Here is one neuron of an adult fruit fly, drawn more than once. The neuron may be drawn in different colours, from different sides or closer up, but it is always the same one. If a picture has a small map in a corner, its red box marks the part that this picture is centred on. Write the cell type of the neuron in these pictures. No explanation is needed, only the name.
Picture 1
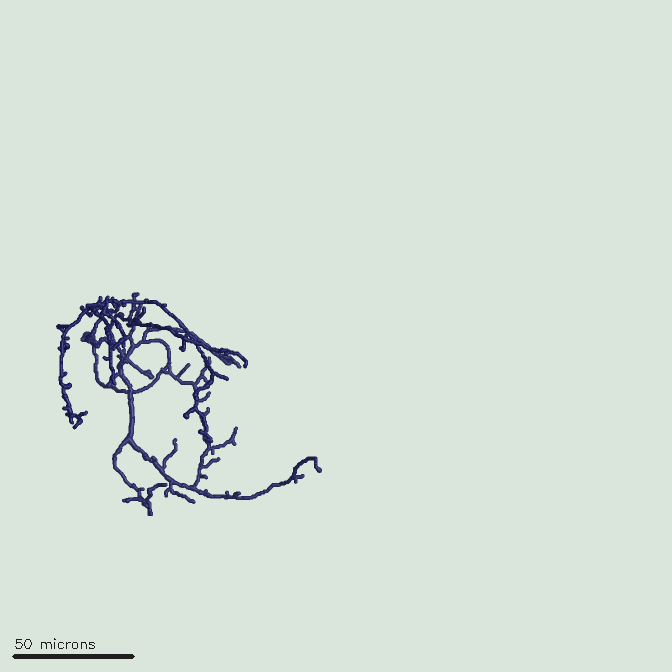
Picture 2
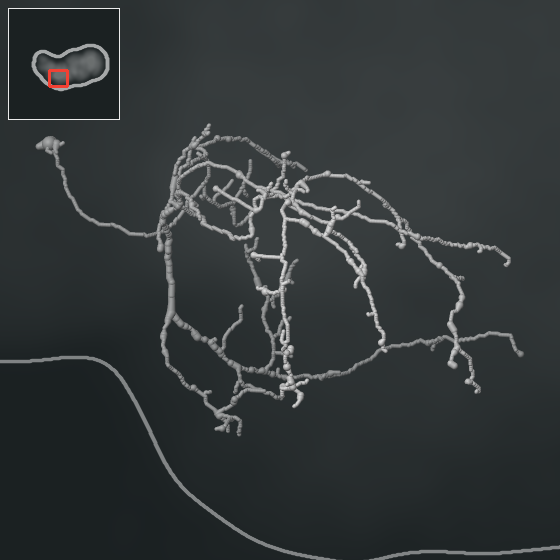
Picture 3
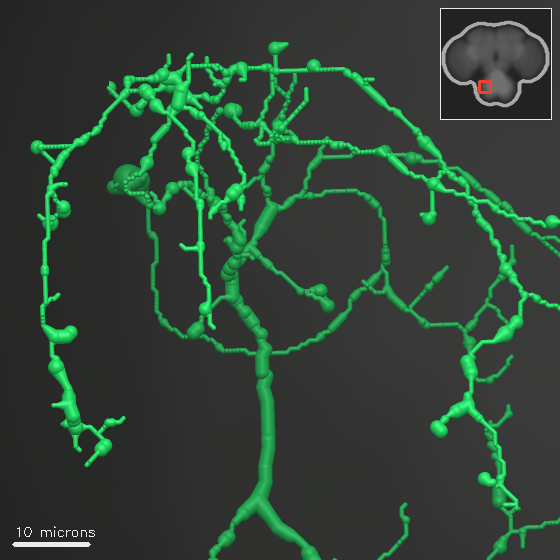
IN03A084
